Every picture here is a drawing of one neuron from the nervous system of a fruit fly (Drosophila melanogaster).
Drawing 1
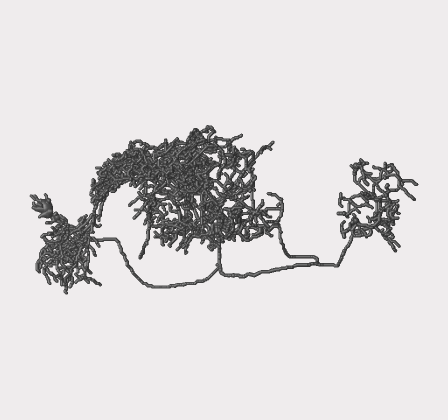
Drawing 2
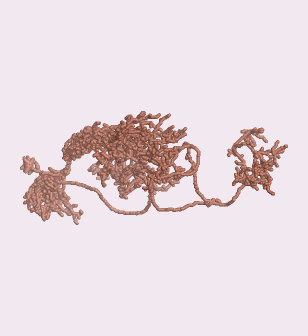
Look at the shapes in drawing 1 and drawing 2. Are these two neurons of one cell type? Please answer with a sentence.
They are of the same cell type.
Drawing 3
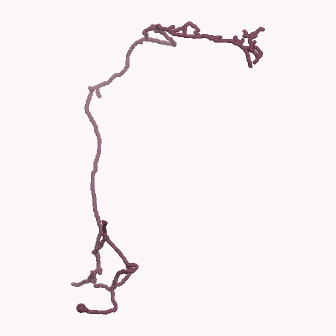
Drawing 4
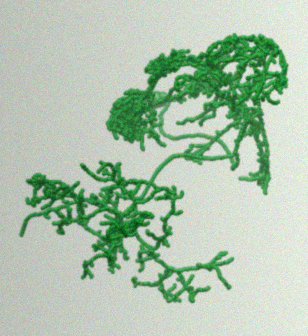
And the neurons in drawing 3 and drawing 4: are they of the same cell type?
They are of different cell types.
